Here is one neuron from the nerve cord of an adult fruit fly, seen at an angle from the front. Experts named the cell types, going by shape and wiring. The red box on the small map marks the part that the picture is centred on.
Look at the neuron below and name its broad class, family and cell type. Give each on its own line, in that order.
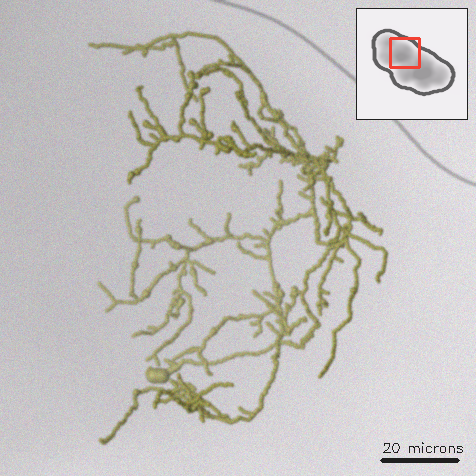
nerve-cord intrinsic neuron
hemilineage 16B
IN16B054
